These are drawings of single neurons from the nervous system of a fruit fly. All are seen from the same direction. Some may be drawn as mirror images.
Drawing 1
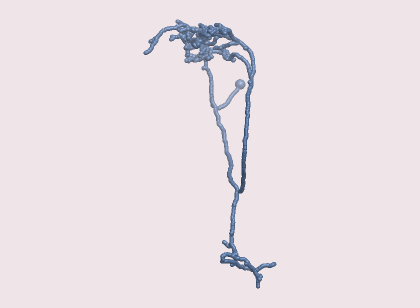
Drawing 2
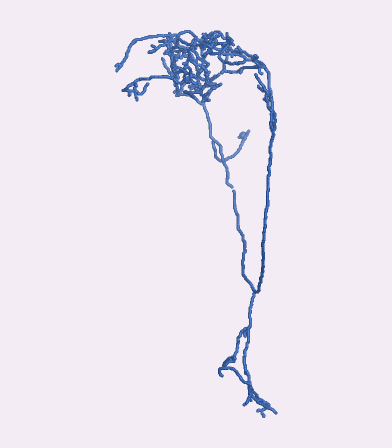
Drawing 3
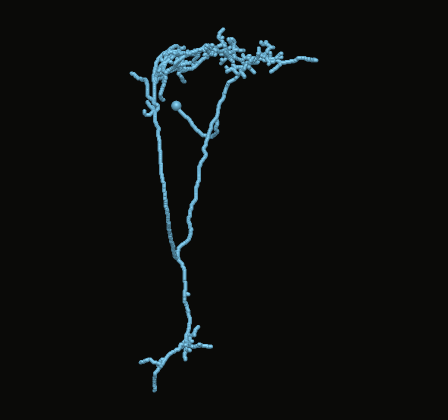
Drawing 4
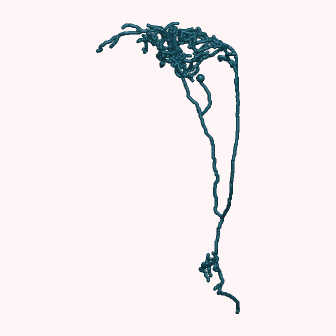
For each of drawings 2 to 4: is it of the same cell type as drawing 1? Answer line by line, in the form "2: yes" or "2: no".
2: yes
3: no
4: yes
